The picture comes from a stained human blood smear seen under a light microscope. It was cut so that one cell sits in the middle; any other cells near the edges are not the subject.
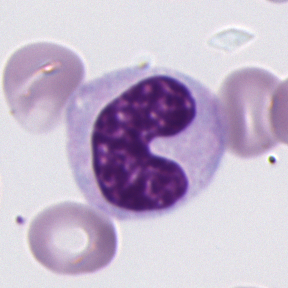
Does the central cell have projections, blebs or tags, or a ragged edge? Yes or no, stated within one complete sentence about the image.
No, no projections, blebs or ragged parts break the cell's outline.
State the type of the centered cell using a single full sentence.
Among the cells in view, the one in the middle is a band neutrophil.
